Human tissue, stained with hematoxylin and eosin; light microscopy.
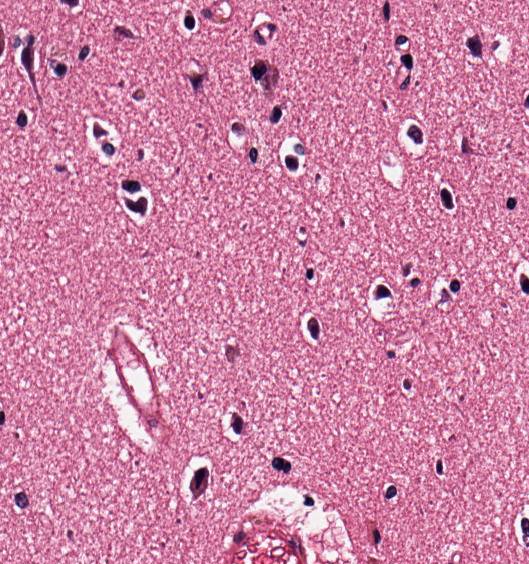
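Cerebral cortex. Across a fine, fibrillary pink background, cells lie singly and fairly evenly, in no clusters or rows. Many nuclei sit in a clear, empty halo. A second vessel, holding pink-red material, is cut at the bottom edge near the centre.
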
